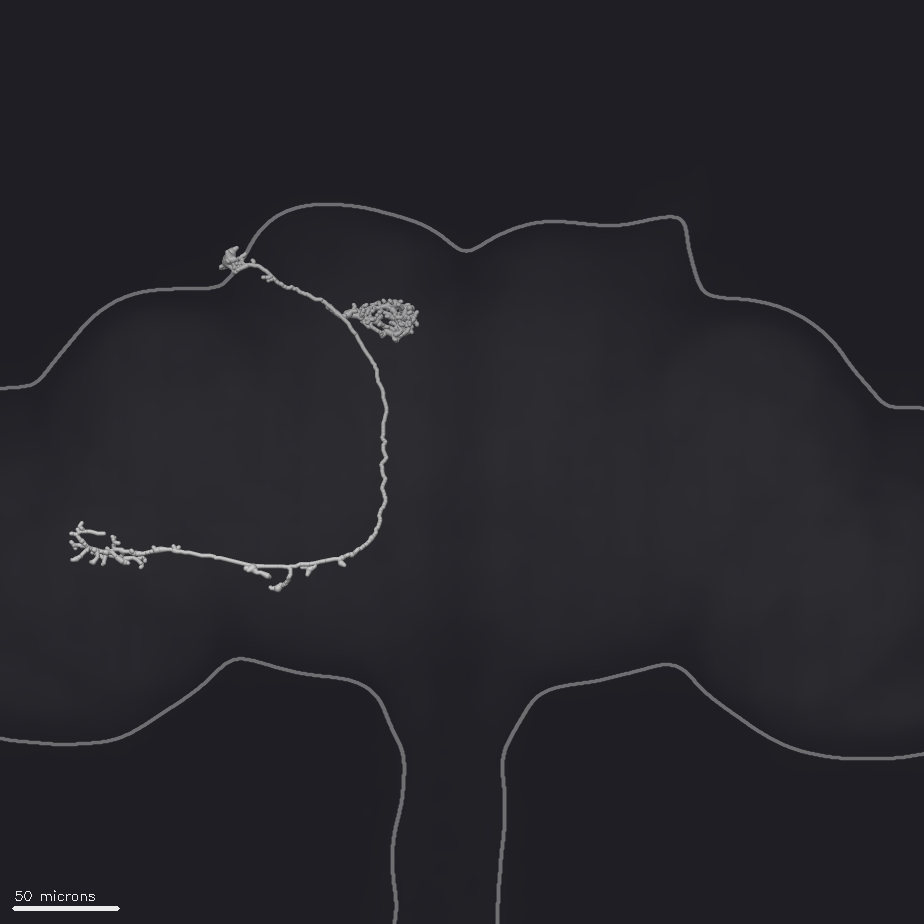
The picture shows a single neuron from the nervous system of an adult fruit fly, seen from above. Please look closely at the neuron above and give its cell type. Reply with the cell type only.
VM1_lPN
